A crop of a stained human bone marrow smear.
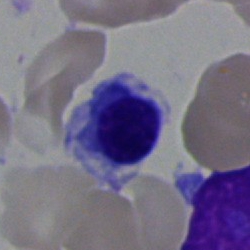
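Erythroblast, the central cell of a stained human bone marrow smear. Its outline looks irregular and ragged, not smoothly round. The nucleus seems set off-centre toward the right, with dark purple, densely condensed chromatin. Wispy, frayed projections of cytoplasm appear to extend from the left and lower margins.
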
